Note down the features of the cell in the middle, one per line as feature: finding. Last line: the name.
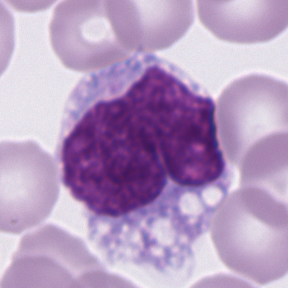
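Nucleus: folded, notch into lower border right of centre
Cytoplasm: pale grey-blue
Granules: fine, dust-like, purplish, in the cytoplasm
Vacuoles: several, clear, round, below the nucleus
Name: monocyte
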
